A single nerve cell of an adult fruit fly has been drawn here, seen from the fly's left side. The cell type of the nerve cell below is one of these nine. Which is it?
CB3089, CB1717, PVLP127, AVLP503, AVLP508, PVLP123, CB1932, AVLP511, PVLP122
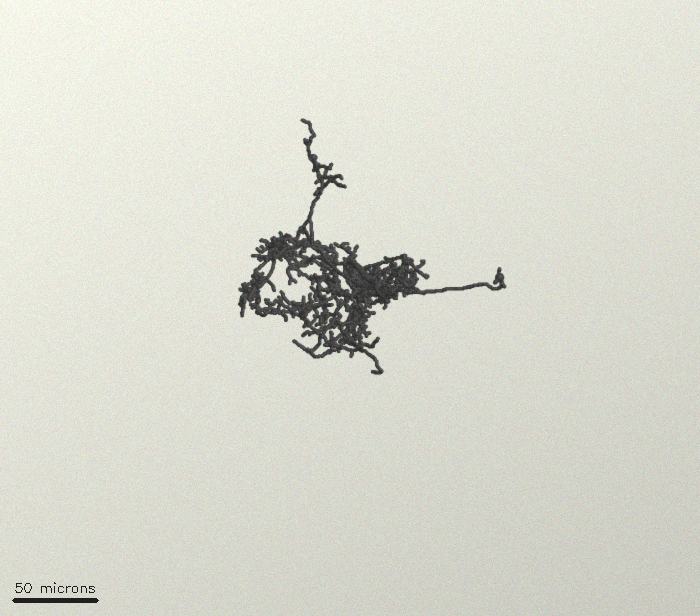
AVLP503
